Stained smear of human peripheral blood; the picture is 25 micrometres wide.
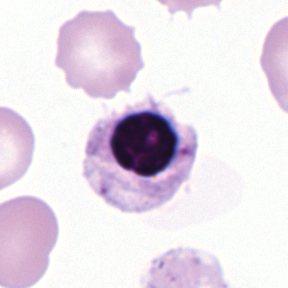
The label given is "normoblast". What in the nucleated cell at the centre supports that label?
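You've got a normoblast here, and the nucleus is the part that lines up best.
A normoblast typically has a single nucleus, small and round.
This one is round in outline and only about 6 micrometres across, in a cell of about 10 by 9 micrometres, with dense chromatin staining very dark purple.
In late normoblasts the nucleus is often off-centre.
Here it lies toward the top of the cell, with the cytoplasm forming a broad rim below it.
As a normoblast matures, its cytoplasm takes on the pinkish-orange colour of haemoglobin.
That's where this one doesn't line up: its cytoplasm is pale lilac-grey. Beyond that, fine thread-like projections extend from the upper edge of the cell, and a few small purple granules are scattered in the cytoplasm.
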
